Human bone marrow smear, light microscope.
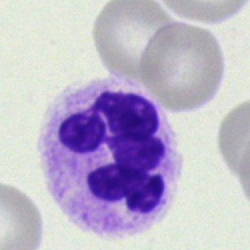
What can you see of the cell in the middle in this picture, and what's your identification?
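Let's start with the outline: it is an oval, longer from top to bottom. Now look at the chromatin, which is dense and dark purple. Around it, the cytoplasm is pale lilac and filled with fine, faint lilac granules. This is a segmented neutrophil.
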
